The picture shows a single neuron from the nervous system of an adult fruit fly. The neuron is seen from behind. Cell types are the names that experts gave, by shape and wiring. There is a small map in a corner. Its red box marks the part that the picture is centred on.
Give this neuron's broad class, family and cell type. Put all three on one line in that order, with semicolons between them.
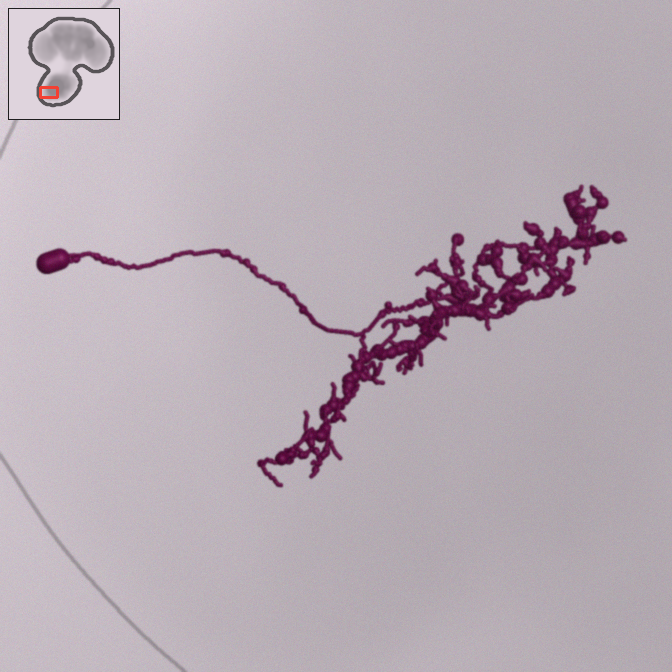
nerve-cord intrinsic neuron; hemilineage 09A; IN09A039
